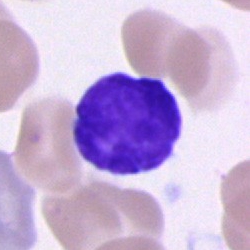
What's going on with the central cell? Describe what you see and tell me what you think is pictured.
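Cytoplasm: no distinct pale rim is visible around the nucleus. Nuclear staining: deep blue-violet throughout. Chromatin: dense and clumped, with paler streaks running between darker masses. Vacuoles: none visible. Cell: lymphocyte.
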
